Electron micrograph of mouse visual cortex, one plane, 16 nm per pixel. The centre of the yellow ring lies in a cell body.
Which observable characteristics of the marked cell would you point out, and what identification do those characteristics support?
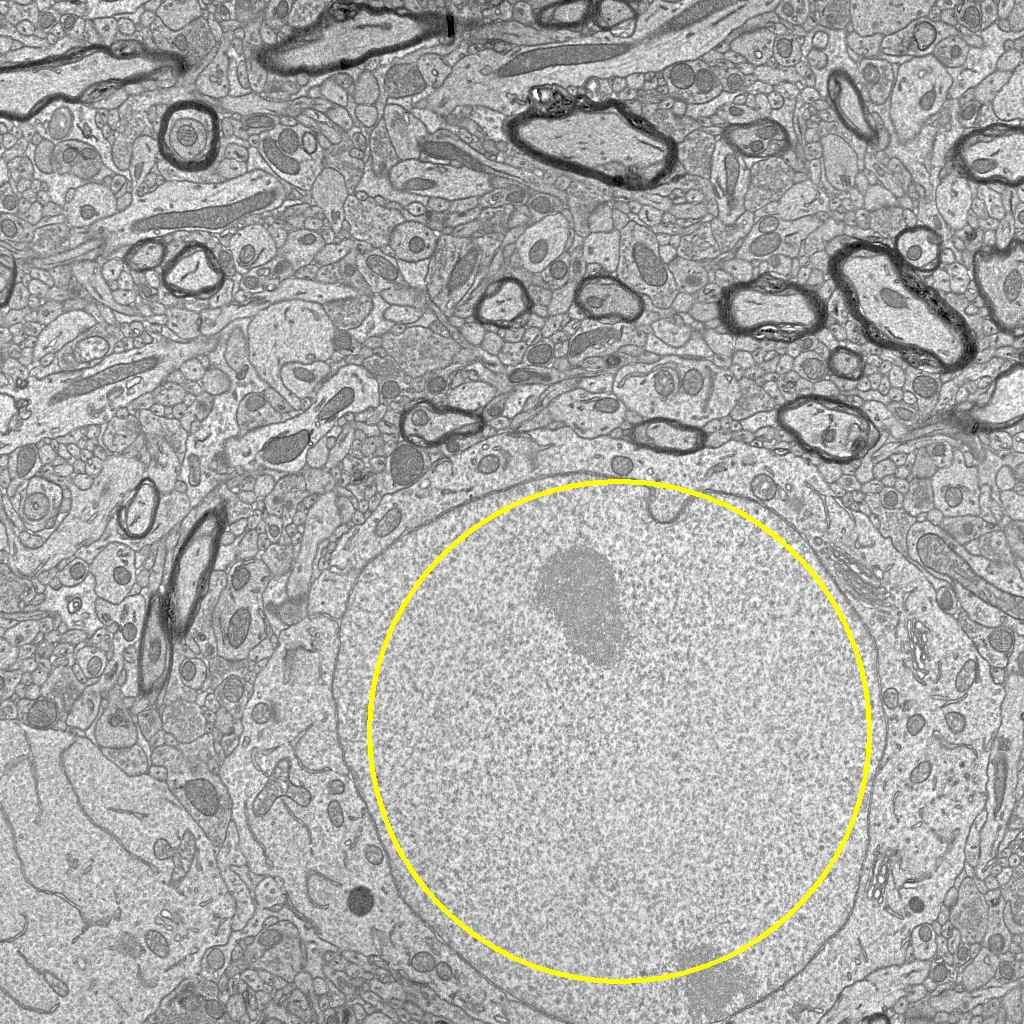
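Nearly round in shape, the nucleus has a smooth, even outline. Its envelope shows no deep folds or indentations. Chromatin is fine-grained and evenly spread, without dense clumps lining the envelope. On the right side of the nucleus, stacks of parallel membranes lie in the cytoplasm. The cell is an excitatory neuron.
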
